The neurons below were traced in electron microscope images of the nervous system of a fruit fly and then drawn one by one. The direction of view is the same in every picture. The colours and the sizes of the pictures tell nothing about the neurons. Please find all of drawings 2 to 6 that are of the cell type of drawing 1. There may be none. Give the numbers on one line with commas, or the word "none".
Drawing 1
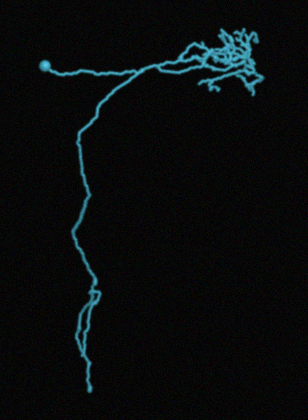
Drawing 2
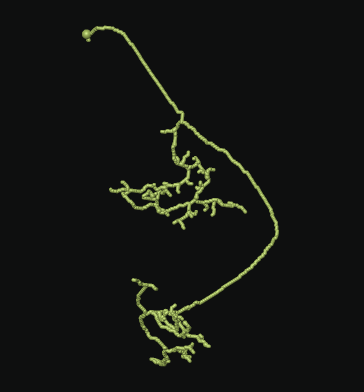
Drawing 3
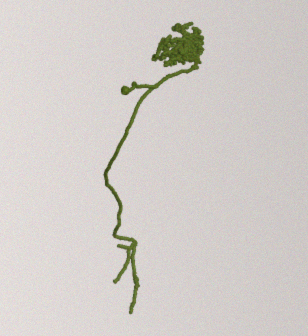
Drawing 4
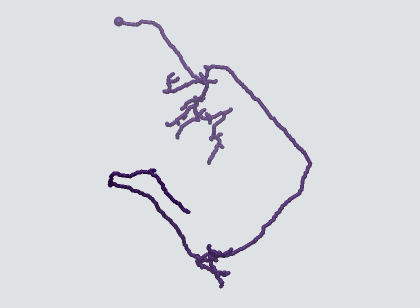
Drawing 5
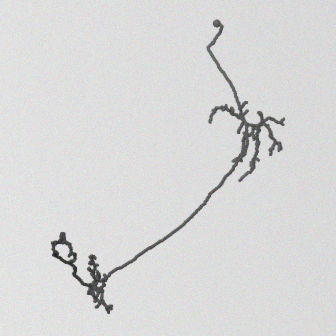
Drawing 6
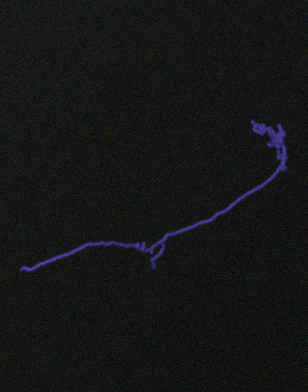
3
